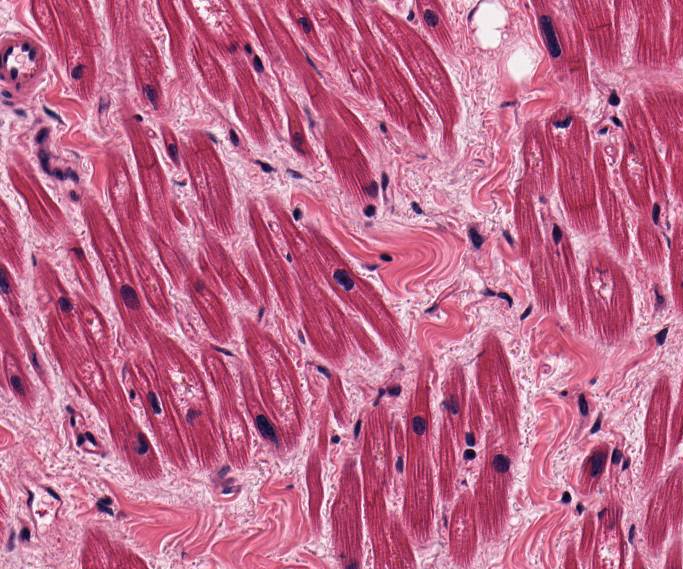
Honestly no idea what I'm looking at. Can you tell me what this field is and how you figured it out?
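That's myocardium. The long striated muscle fibres in the left and centre run obliquely from upper left to lower right. Some have a pale cleared zone in the cytoplasm beside the nucleus.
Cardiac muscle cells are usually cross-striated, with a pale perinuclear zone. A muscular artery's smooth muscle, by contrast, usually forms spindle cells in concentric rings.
Between the fibres there's pale, loose, finely fibrillar stroma, with wavy pink collagen bundles in the centre and lower part.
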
